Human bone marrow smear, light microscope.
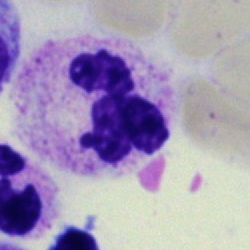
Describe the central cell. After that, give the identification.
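Look first at the chromatin: dense, dark purple and clumped. You won't find any nucleoli. Notice the nucleus lies toward the right side, leaving the left part of the cytoplasm free. This is a segmented neutrophil.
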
